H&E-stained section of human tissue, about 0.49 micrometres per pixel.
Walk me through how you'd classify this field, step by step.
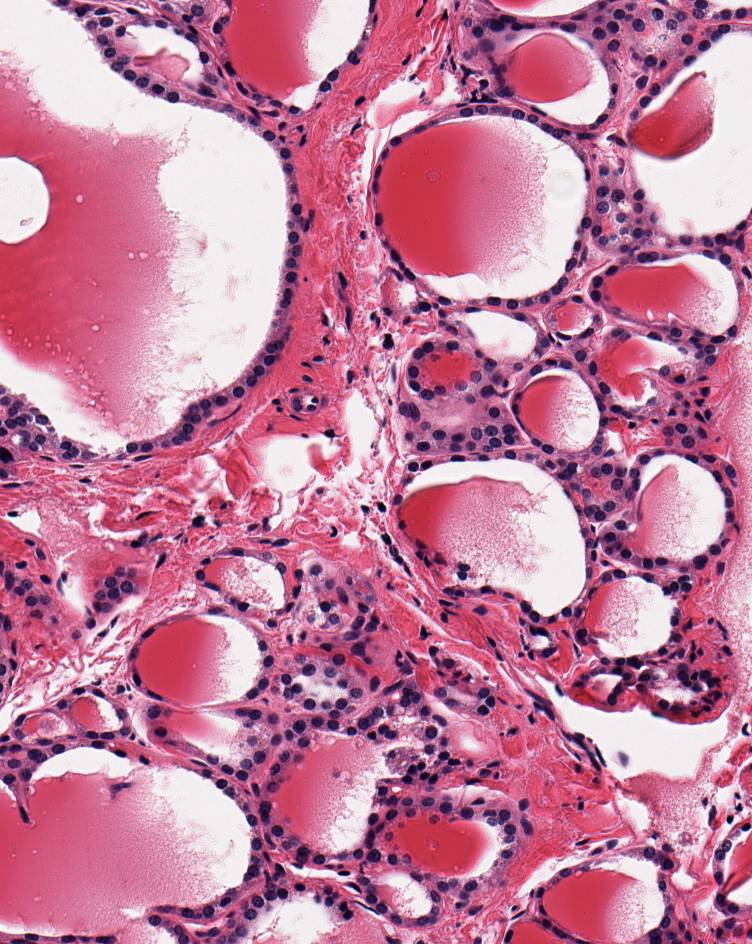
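The field mainly shows thyroid follicle: closely set, rounded follicles of widely varying size. Homogeneous pink colloid fills their lumens, and a single layer of flattened to cuboidal cells with small, round, uniformly dark, non-overlapping nuclei lines each.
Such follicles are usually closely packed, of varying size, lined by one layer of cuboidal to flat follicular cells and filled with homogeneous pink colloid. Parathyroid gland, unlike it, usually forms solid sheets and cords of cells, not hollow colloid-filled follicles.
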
